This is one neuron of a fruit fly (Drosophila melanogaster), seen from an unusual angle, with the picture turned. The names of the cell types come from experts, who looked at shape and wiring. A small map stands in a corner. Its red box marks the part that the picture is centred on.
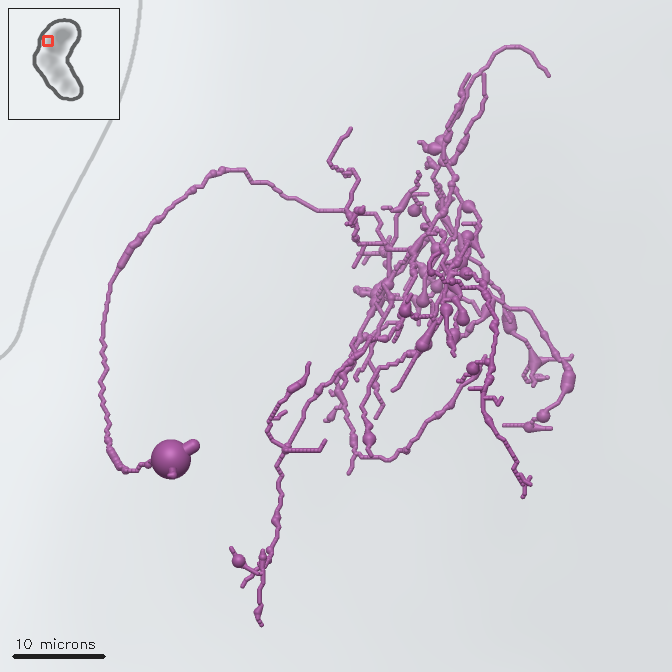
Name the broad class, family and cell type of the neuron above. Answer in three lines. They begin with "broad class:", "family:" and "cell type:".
broad class: central-brain intrinsic neuron
family: hemilineage TRdm
cell type: GNG320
